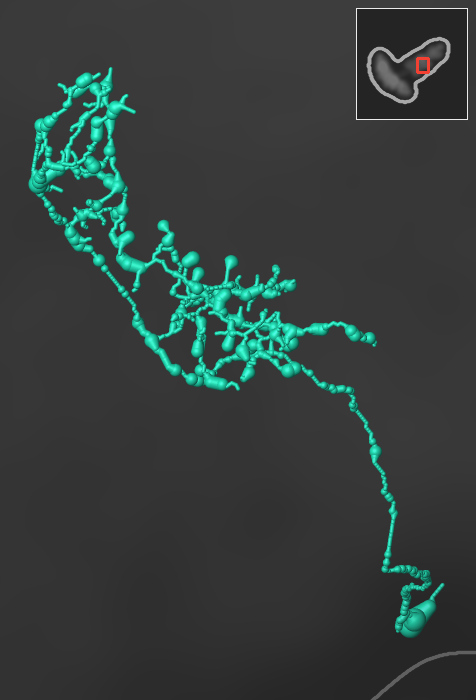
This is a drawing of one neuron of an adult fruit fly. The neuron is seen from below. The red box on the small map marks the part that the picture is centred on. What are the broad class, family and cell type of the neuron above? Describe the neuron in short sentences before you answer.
The picture shows dozens of branch ends. As drawn here it is taller than it is wide. This is a nerve-cord intrinsic neuron. The family is hemilineage 09A. It is of cell type IN09A044.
